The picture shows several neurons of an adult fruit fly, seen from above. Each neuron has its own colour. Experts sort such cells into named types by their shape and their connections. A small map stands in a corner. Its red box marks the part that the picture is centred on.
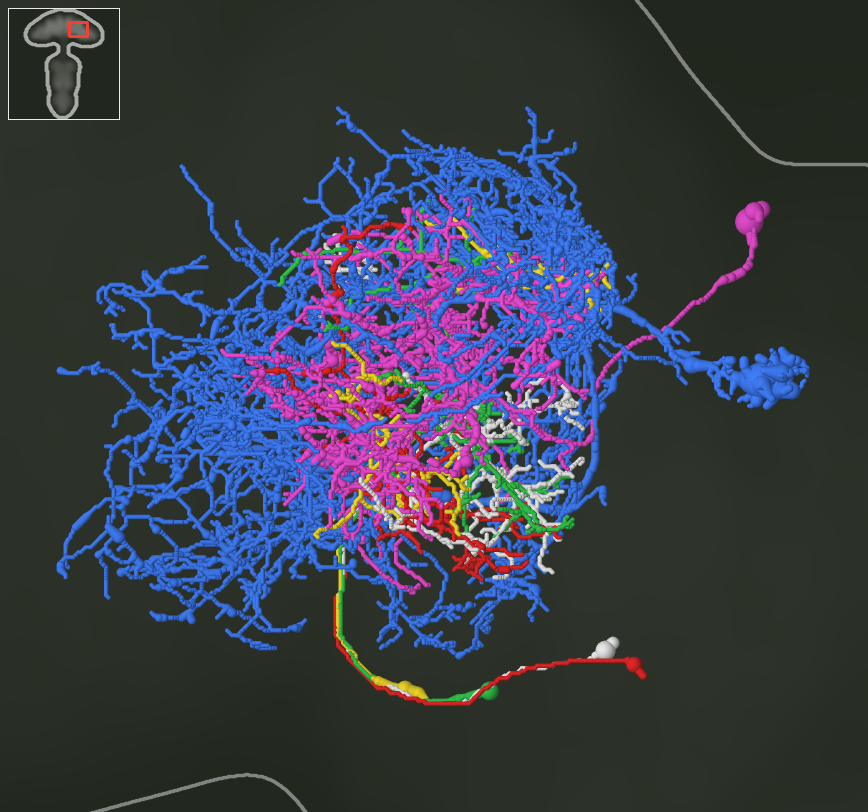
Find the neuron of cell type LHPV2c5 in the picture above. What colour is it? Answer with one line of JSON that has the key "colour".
{"colour": "yellow"}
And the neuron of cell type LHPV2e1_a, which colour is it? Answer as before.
{"colour": "white"}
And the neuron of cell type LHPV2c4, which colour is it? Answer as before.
{"colour": "green"}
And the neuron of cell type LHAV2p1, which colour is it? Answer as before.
{"colour": "magenta"}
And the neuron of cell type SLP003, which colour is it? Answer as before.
{"colour": "blue"}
